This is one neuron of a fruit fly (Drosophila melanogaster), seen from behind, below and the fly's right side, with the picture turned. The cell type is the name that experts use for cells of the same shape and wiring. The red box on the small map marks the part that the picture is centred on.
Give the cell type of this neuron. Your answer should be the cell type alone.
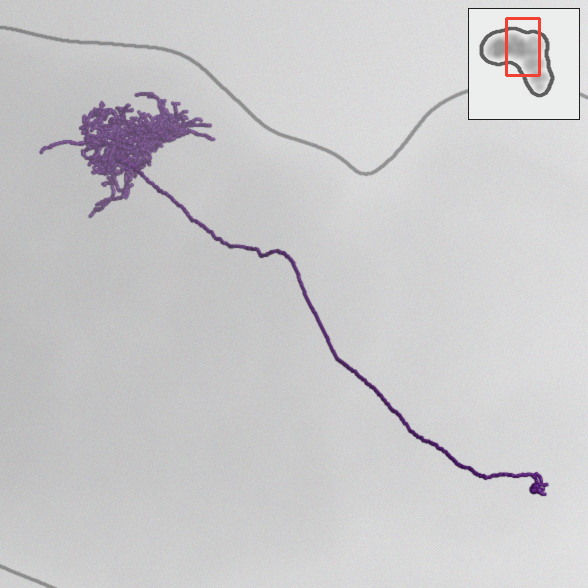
AN27X022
